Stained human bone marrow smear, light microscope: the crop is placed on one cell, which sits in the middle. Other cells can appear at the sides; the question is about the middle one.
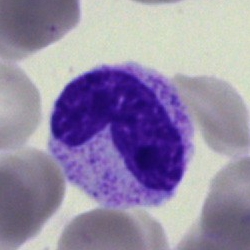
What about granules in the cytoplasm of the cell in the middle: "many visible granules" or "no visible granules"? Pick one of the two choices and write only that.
Many visible granules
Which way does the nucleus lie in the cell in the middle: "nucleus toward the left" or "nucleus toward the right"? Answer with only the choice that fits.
Nucleus toward the right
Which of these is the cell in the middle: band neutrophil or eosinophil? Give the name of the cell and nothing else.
band neutrophil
